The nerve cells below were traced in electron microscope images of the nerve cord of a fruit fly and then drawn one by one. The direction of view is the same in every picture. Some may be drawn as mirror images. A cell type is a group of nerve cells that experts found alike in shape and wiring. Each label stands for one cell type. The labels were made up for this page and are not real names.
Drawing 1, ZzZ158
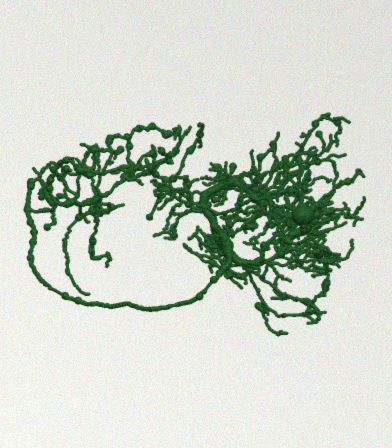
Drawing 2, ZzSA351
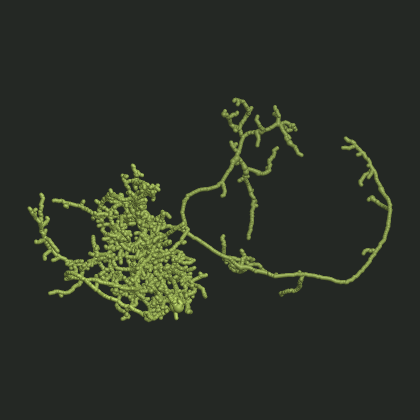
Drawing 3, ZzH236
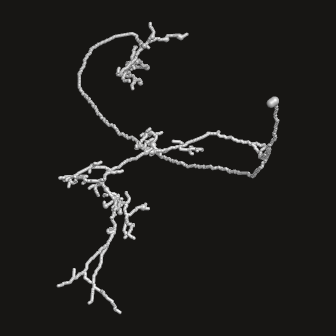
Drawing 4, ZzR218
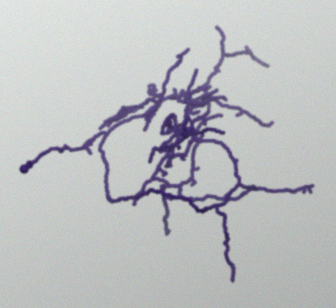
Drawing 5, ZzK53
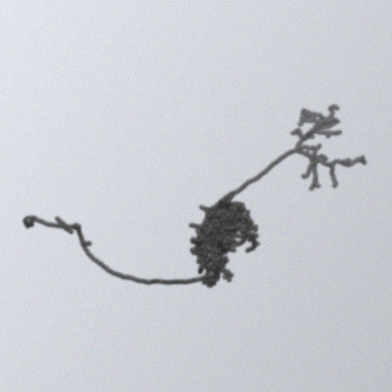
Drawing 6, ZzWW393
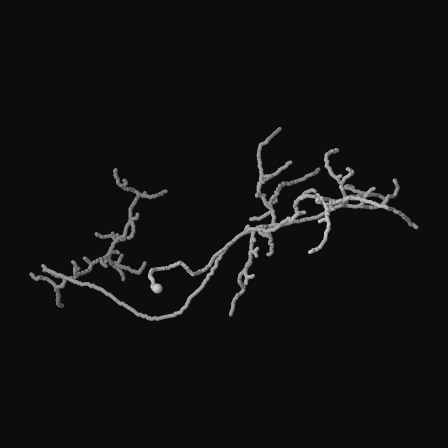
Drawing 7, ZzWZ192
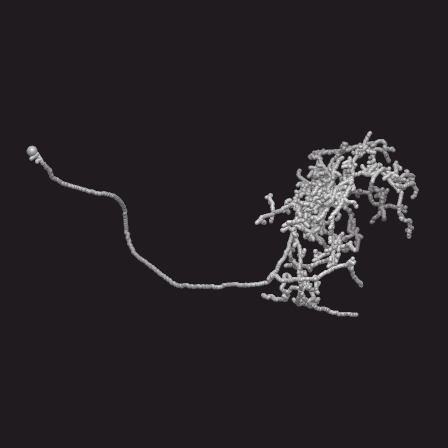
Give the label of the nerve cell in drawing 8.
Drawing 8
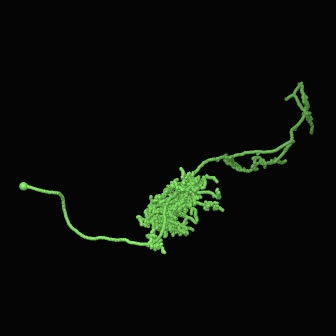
ZzSA351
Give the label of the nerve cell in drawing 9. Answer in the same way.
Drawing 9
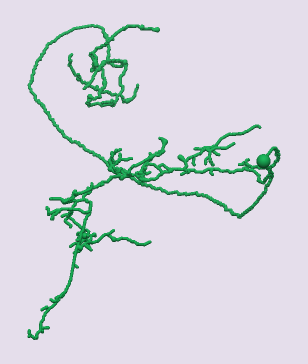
ZzH236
